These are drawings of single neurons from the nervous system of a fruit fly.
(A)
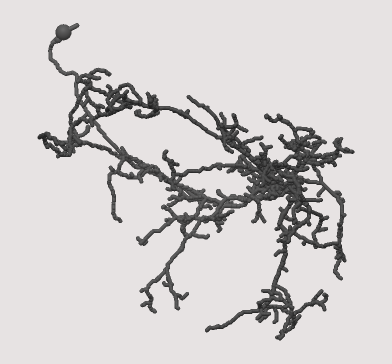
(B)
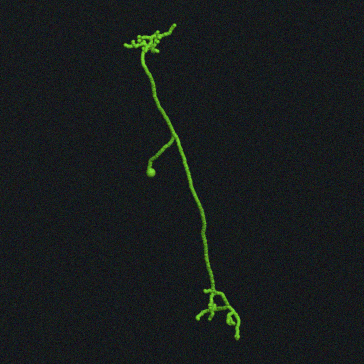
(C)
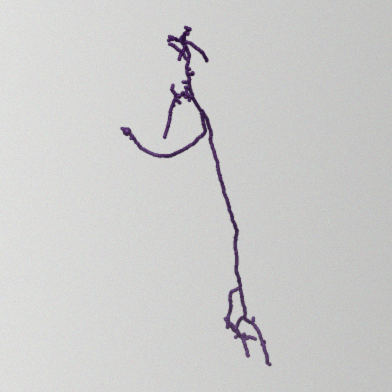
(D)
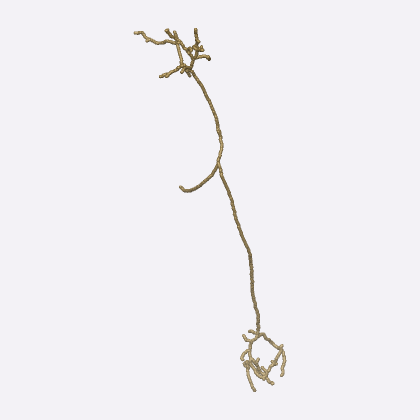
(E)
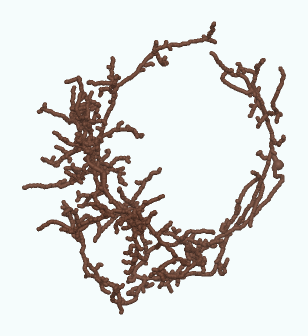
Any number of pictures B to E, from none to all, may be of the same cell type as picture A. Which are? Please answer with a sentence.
Picture E is of the same cell type.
